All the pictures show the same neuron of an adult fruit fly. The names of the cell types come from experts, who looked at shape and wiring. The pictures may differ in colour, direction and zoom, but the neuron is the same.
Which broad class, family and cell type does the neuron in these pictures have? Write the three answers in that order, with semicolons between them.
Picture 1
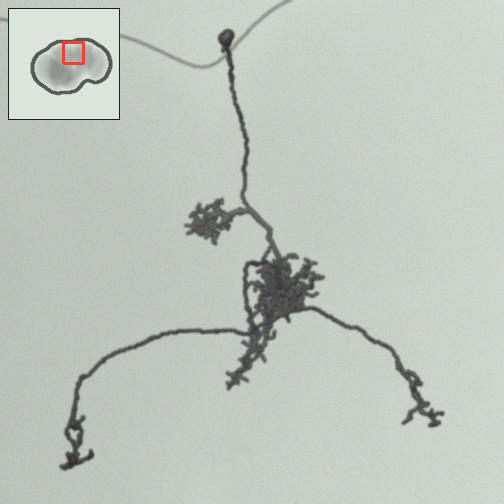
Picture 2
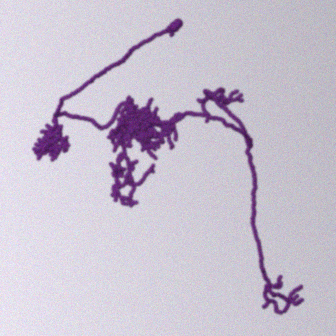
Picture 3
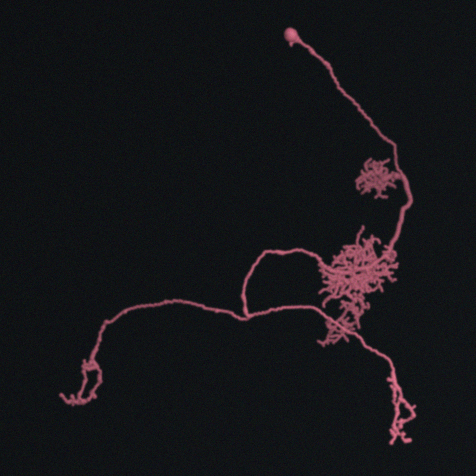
central-brain intrinsic neuron; class CX; PFL2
